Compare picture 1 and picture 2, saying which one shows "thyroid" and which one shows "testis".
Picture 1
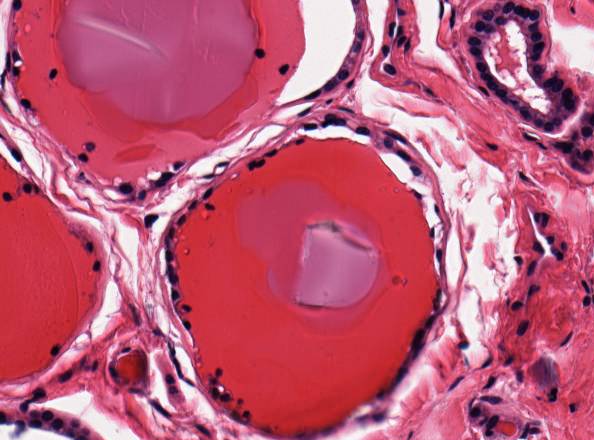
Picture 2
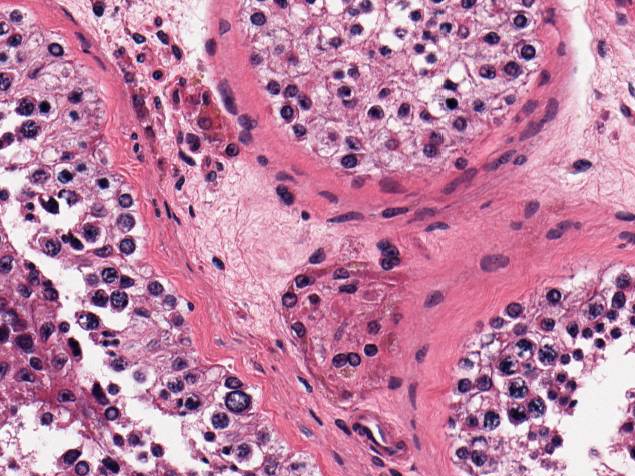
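The thyroid is picture 1 and the testis picture 2. Picture 1 has large rounded follicles filled with homogeneous eosinophilic material, lined by a single layer of flattened cells with small dark nuclei and separated by thin strands of pale pink fibrous connective tissue. Picture 2 instead shows tubules filled by several layers of crowded cells with round dark nuclei and pale, finely vacuolated cytoplasm, some having larger round nuclei with coarse, clumped chromatin. Its stroma holds a small rounded cluster of cells with pink cytoplasm just below the centre.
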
